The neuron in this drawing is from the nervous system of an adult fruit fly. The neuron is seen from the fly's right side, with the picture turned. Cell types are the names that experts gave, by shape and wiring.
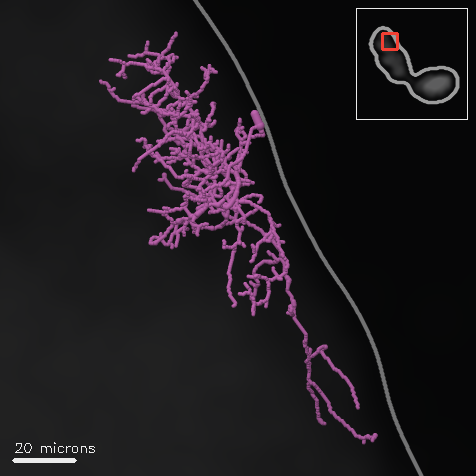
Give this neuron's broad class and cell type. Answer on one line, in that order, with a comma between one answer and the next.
nerve-cord intrinsic neuron, INXXX315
